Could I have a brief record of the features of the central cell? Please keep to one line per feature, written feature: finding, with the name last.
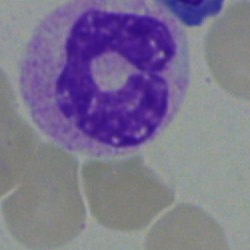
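Nucleus: hole showing pale lilac cytoplasm
Chromatin: dark purple, clumped, small pale gaps
Cytoplasm: moderate pale pinkish-lilac rim around nucleus
Granules: fine, pinkish-purple, scattered through cytoplasm
Name: segmented neutrophil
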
